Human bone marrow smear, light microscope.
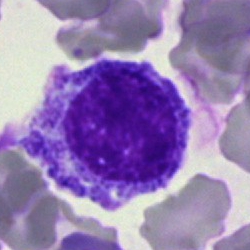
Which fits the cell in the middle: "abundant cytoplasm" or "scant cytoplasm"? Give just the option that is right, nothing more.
Scant cytoplasm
